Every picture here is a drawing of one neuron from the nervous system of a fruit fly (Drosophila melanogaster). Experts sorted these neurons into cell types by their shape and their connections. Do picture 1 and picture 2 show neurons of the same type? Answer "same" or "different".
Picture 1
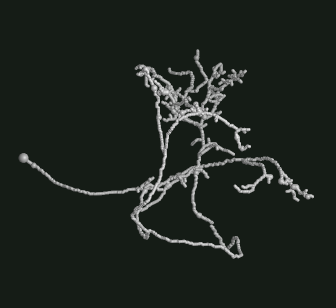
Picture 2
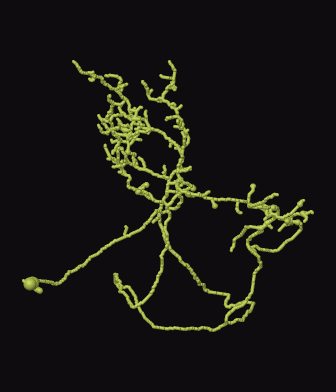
same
